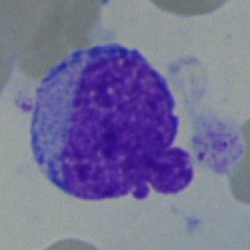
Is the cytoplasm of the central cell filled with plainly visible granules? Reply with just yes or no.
No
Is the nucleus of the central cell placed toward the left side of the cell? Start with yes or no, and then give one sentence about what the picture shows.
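No. The nucleus fills the right part of the cell and leaves the cytoplasm on the left.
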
